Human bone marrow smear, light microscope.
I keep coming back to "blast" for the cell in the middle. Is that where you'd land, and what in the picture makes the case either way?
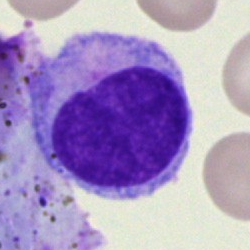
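That fuzzy, slightly uneven edge and the mottled, patchy chromatin are what matter here.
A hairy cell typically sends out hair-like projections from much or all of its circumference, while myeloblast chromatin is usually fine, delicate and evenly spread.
So blast doesn't fit; this is a hairy cell. The chromatin is dark purple, and the nucleus sits off-centre toward the lower right. The pale lilac-blue cytoplasm makes its widest band at the upper left and shows no vacuoles. The larger cell touching it on the left holds scattered dark particles.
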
